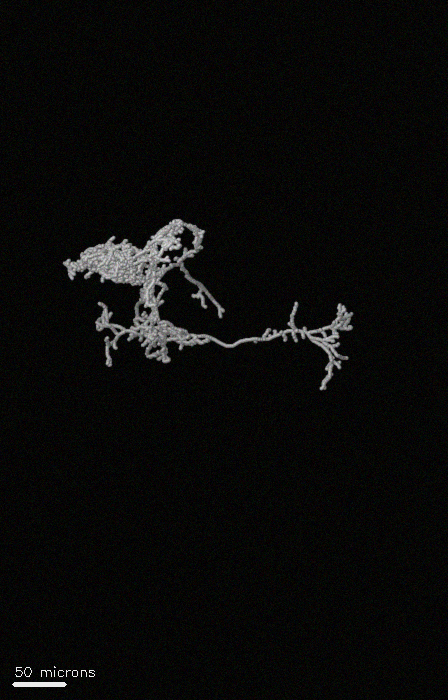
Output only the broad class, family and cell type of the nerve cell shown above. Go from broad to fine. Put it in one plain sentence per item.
A central-brain intrinsic neuron of hemilineage SMPpv2_ventral, type AOTU100m.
